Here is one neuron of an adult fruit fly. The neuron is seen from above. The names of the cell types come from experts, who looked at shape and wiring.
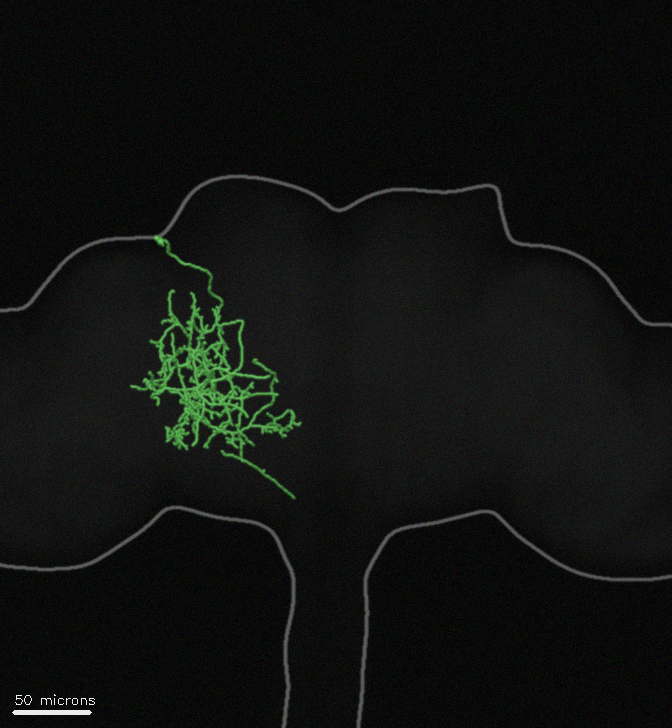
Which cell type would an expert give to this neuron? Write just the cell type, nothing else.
CB3682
